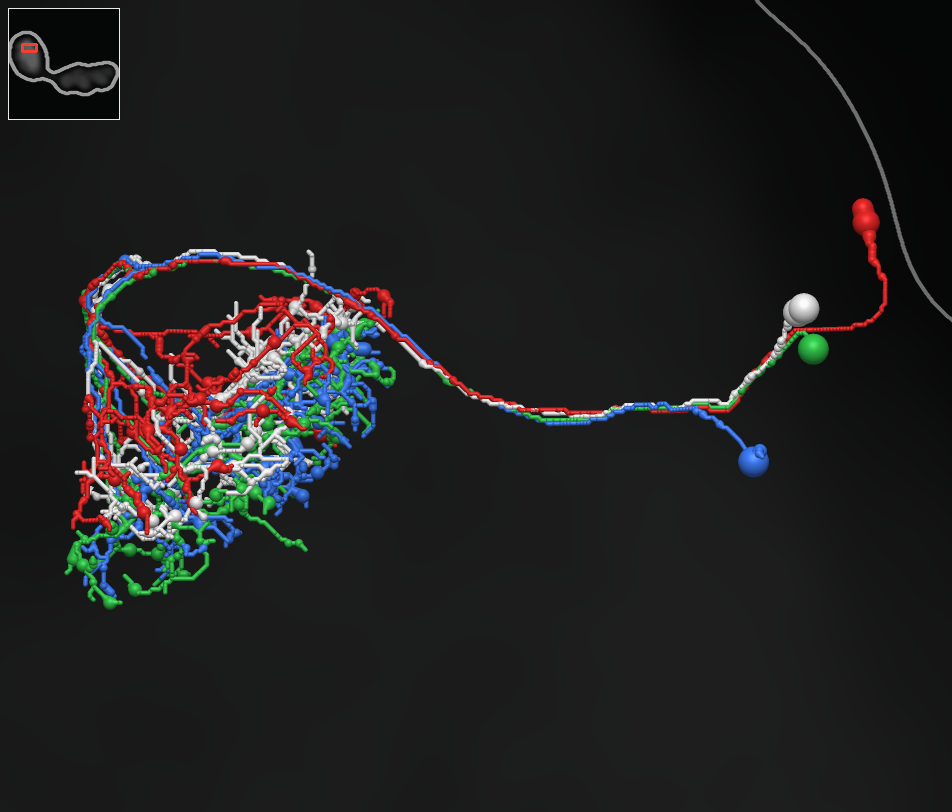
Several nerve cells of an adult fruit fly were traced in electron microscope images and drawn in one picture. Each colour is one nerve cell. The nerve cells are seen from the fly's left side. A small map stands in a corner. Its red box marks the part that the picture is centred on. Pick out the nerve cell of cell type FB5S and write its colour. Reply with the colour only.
white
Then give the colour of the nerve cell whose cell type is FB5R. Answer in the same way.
blue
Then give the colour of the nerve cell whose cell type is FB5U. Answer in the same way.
green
